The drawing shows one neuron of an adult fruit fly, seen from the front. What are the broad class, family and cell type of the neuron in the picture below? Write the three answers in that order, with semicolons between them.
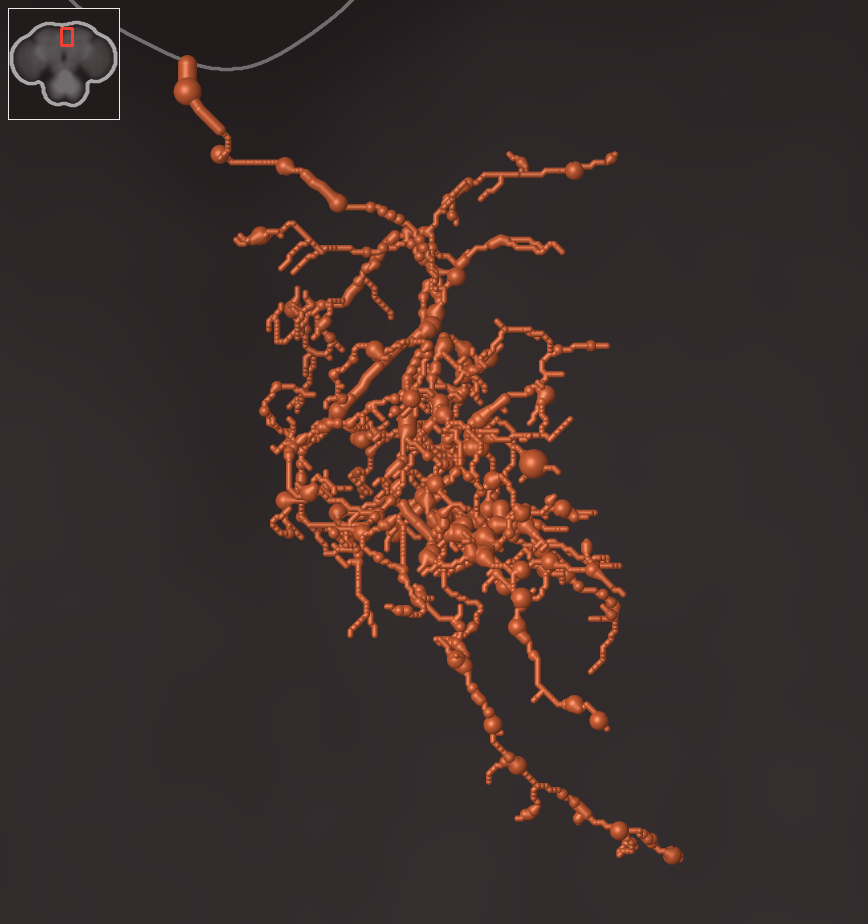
central-brain intrinsic neuron; hemilineage SMPad3; SMP122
